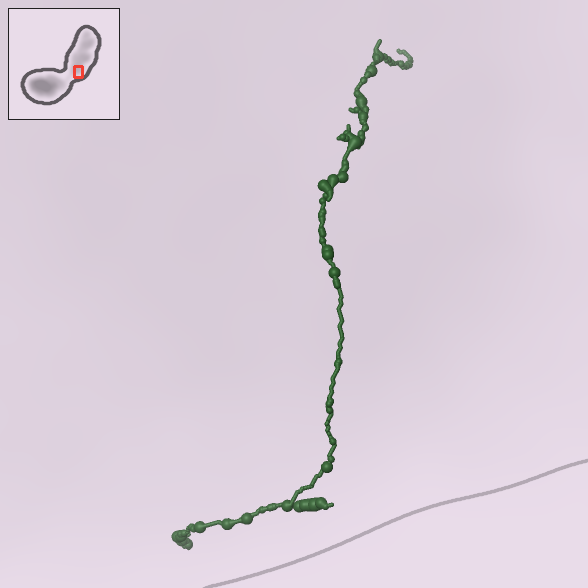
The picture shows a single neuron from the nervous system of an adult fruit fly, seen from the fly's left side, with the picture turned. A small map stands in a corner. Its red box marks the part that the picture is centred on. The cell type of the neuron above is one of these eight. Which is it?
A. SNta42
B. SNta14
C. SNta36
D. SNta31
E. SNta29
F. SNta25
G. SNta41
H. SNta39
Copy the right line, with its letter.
G. SNta41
